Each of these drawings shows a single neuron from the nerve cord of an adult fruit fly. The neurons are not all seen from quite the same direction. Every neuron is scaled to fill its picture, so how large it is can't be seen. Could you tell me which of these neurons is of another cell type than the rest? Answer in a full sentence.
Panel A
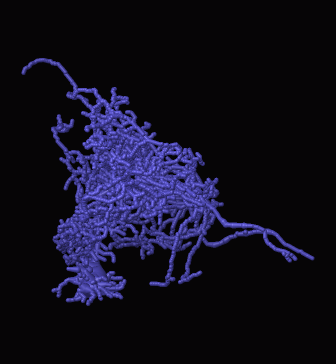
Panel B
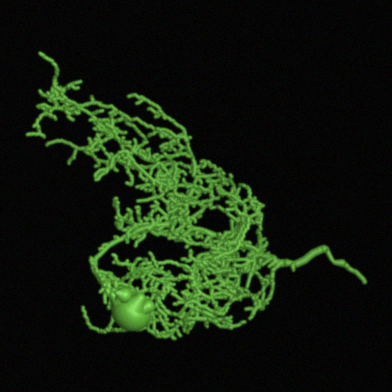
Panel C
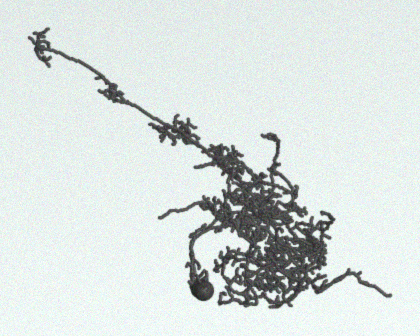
Panel A is the odd one out.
